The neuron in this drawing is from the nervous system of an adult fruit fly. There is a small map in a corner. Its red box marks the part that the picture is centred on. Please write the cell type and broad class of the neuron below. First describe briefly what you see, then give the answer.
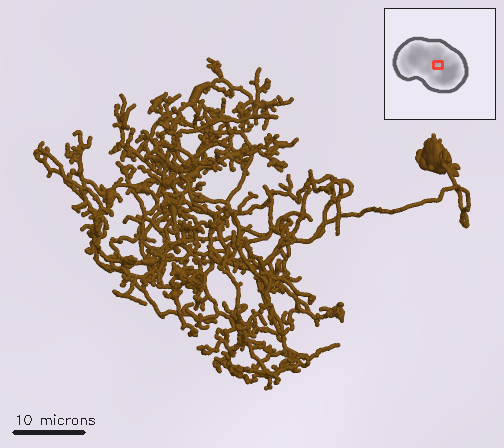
By the scale bar it is about 65 microns wide in this view. More than a hundred branch ends can be seen. The cell type is CB3373. Its broad class is central-brain intrinsic neuron.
